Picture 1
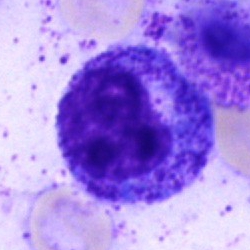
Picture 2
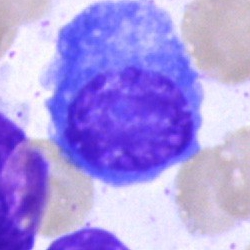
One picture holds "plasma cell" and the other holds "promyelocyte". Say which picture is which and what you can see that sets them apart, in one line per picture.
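The cell in picture 1 is a promyelocyte. Coarse dark purple granules fill the cytoplasm.
The cell in picture 2 is a plasma cell. No granules are seen in the cytoplasm.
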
